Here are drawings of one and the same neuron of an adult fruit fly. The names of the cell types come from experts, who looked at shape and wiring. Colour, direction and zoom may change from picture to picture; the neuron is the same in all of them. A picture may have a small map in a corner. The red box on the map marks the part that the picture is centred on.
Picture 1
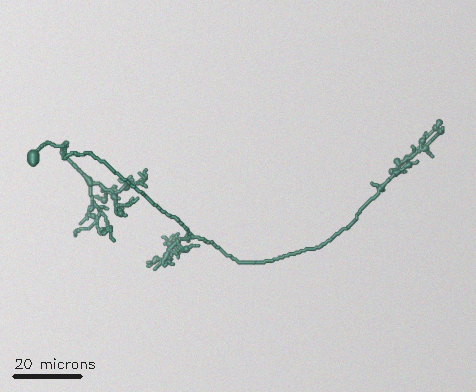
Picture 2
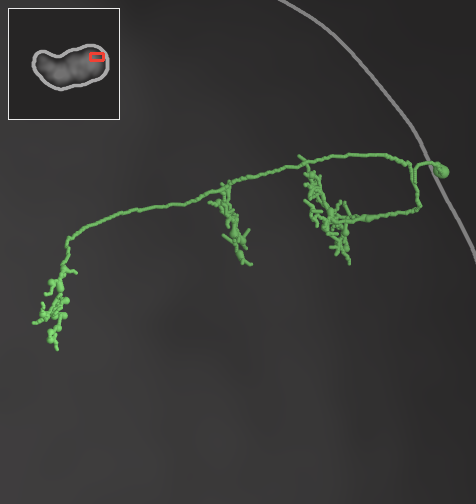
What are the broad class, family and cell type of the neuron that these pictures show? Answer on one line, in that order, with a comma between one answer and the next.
optic-lobe intrinsic neuron, TmY, TmY13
